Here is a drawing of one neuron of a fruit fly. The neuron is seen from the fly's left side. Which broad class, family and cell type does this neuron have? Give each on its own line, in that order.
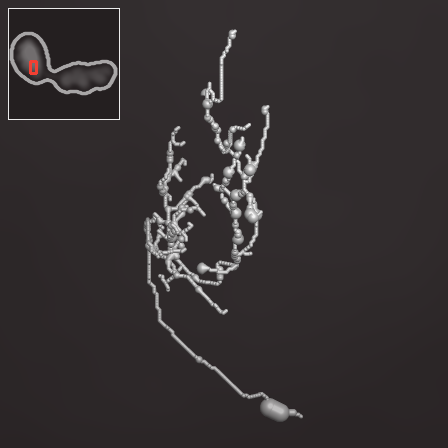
optic-lobe intrinsic neuron
Li
Li27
